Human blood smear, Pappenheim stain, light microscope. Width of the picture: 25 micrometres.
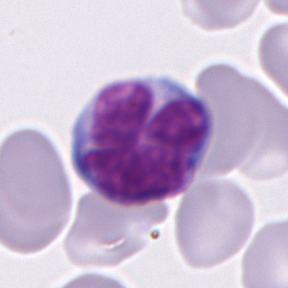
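Typical lymphocyte at the centre of a stained smear of human peripheral blood, measuring about 13 by 11 micrometres. Deep clefts divide its nucleus into several lobes that meet near the centre in a cloverleaf pattern. This nucleus fills most of the cell, leaving a narrow rim of cytoplasm in which no granules are visible. Smooth throughout, the cell outline carries no surface projections.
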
